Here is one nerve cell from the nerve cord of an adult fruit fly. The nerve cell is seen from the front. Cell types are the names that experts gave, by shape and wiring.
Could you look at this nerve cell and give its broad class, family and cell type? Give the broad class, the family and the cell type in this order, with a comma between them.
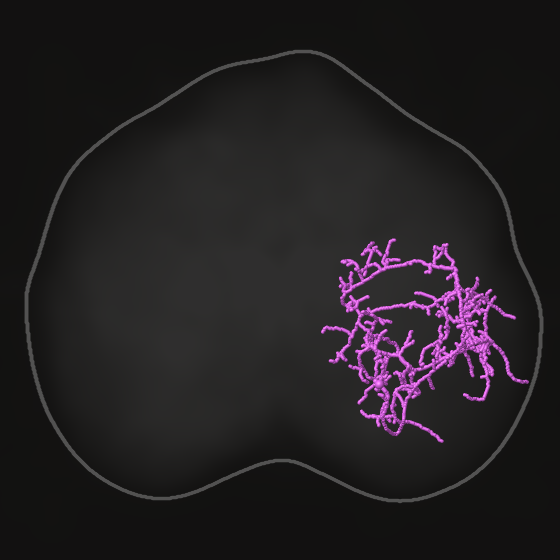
nerve-cord intrinsic neuron, hemilineage 13A, IN13A049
